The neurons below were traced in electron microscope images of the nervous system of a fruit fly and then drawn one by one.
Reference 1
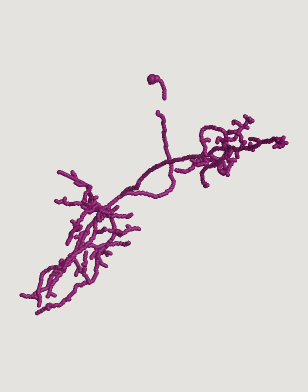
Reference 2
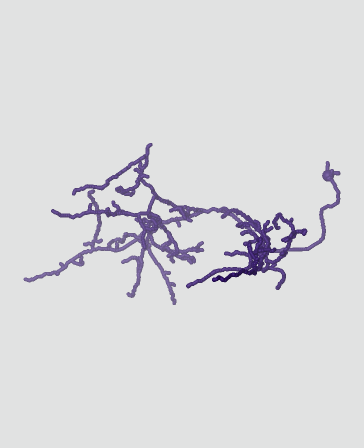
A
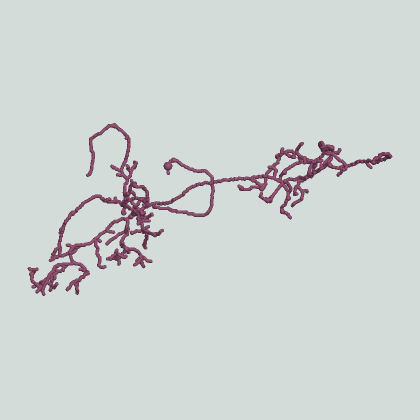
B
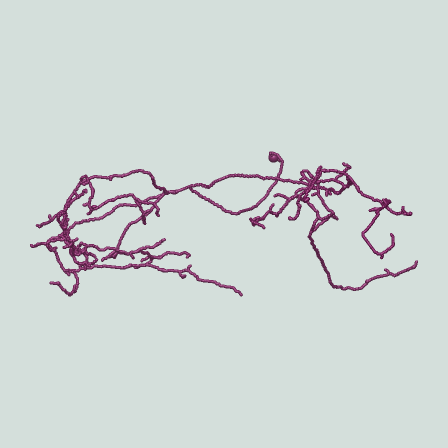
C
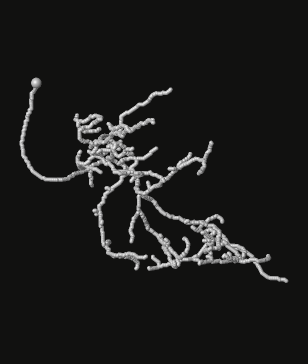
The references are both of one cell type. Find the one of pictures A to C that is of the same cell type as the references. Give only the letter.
A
